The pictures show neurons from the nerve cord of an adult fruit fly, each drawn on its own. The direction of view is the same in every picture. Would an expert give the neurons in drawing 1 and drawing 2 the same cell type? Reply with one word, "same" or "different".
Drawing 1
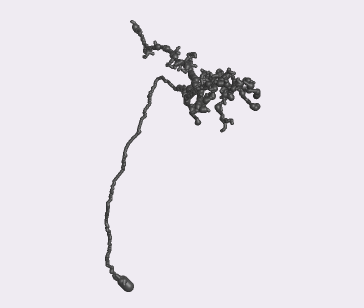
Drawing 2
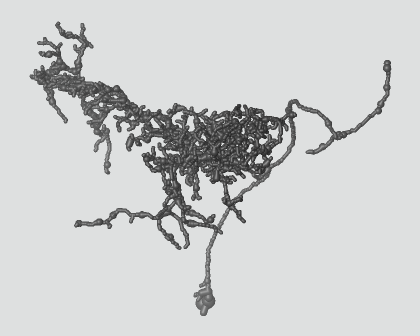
different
